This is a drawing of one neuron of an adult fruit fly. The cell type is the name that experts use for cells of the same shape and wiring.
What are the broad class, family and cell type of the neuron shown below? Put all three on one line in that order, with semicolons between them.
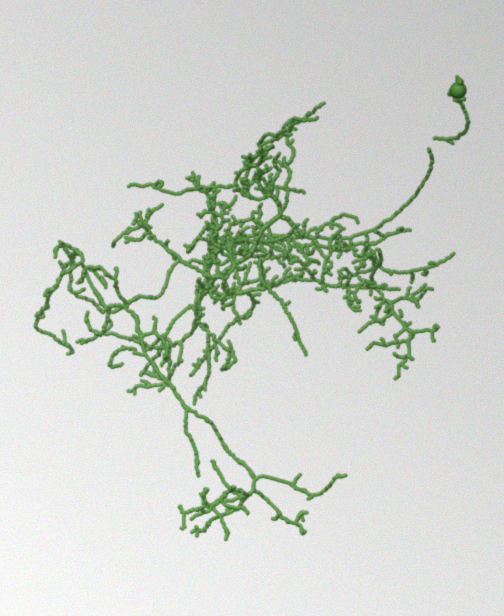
central-brain intrinsic neuron; hemilineage SLPa&l1_anterior; CL067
